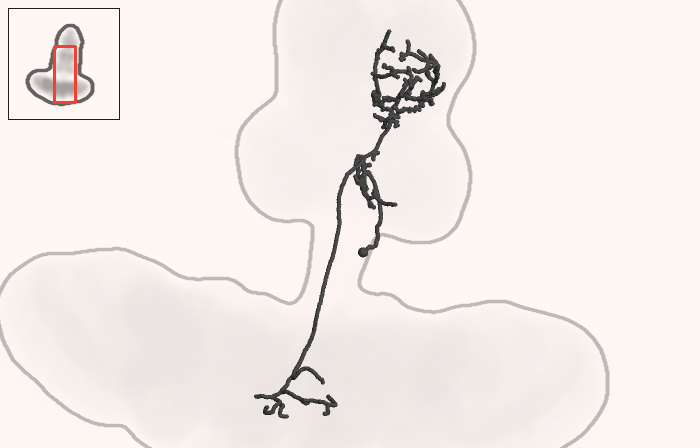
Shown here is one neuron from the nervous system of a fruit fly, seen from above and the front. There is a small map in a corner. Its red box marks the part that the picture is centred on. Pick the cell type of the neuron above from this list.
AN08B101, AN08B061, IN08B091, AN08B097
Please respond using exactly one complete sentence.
Under cell type classification, the neuron is AN08B097.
